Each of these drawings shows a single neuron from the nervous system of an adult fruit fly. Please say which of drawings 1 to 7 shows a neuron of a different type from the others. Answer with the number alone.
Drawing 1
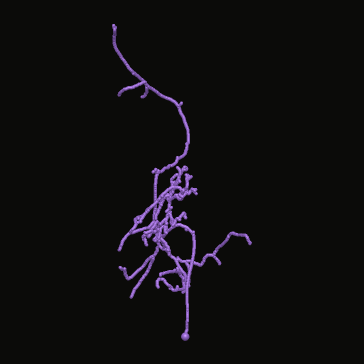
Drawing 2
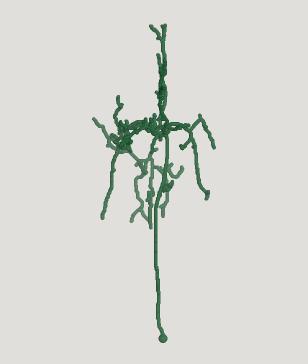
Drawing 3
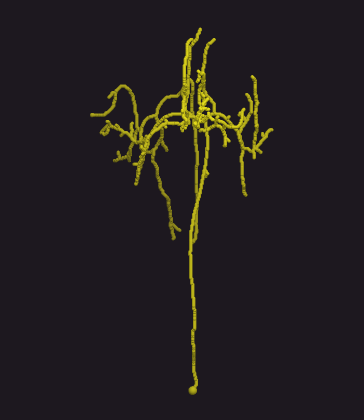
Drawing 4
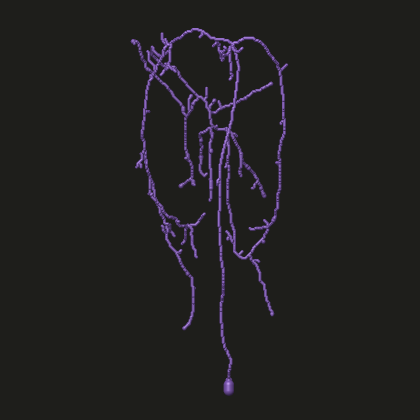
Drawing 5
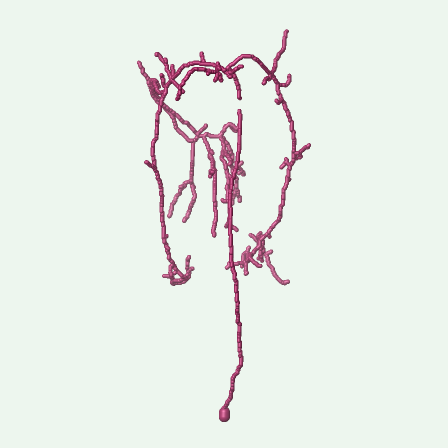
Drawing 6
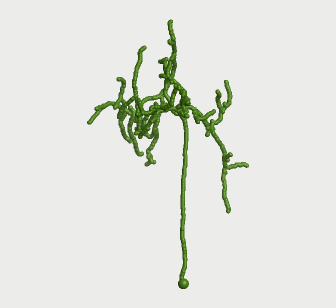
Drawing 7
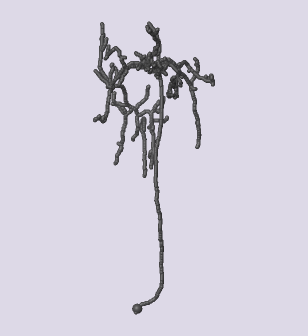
1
